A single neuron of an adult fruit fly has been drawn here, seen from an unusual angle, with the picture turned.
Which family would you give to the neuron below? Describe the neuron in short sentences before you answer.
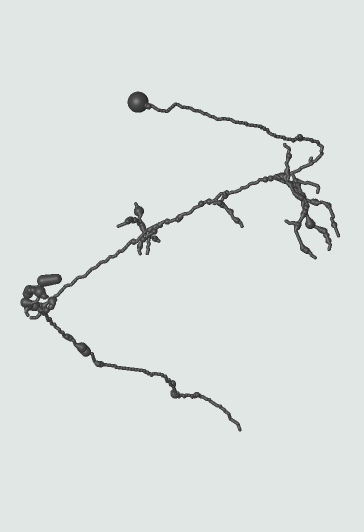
Its cell body lies at the top of the picture. As drawn here it is about as wide as it is tall. It is an optic-lobe intrinsic neuron. Its family is C.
